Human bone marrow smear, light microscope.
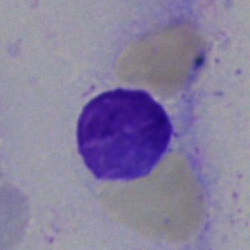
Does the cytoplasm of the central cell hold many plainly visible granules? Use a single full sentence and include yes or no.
No, within the cytoplasm of the cell there is no visible granule.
